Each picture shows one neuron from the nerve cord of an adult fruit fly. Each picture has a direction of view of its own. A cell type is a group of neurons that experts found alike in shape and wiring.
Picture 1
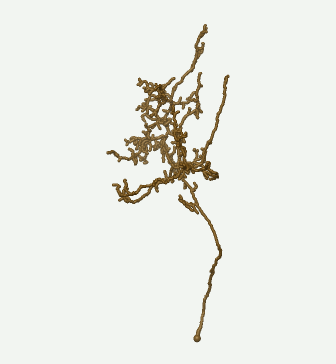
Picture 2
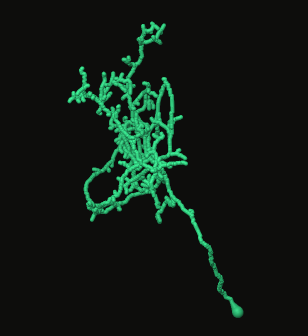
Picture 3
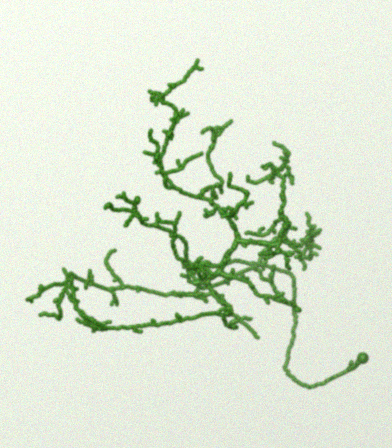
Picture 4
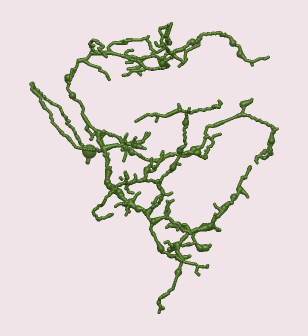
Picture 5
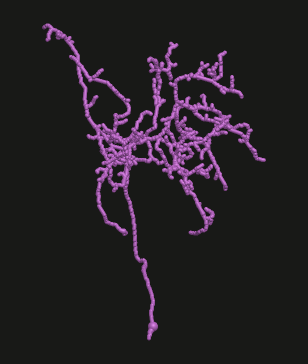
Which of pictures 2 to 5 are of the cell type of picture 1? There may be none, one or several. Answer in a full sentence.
Picture 2 and picture 4 are of the same cell type.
